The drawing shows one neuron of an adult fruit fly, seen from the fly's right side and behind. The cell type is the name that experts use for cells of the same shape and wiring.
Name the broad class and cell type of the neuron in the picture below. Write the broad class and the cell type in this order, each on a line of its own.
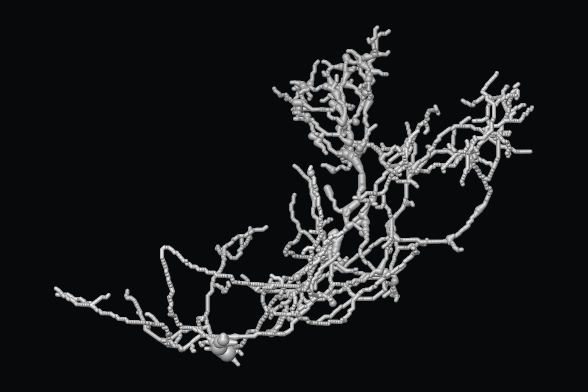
central-brain intrinsic neuron
GNG452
